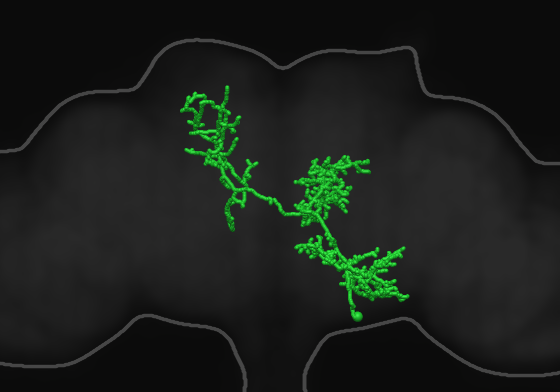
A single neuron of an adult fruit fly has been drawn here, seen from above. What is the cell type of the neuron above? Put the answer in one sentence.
The cell type is VES070.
